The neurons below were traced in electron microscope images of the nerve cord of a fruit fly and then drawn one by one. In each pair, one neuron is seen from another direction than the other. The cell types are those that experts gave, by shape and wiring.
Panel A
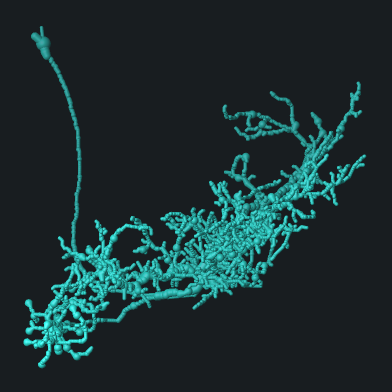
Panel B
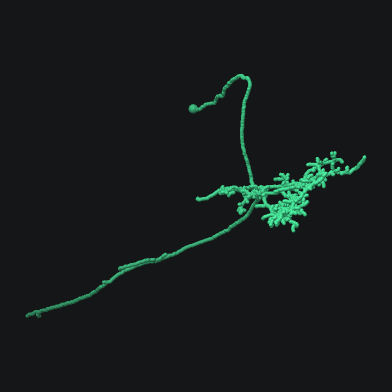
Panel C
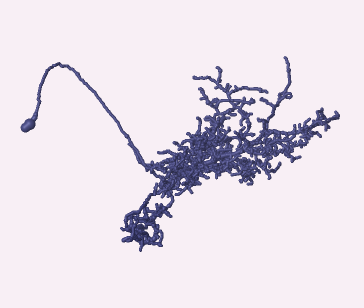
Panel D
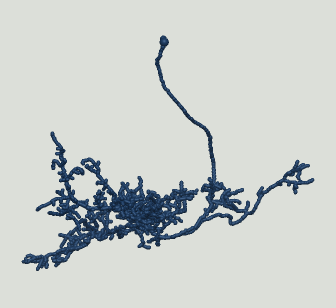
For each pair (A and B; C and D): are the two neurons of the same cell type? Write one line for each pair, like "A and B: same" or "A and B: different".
A and B: different
C and D: same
